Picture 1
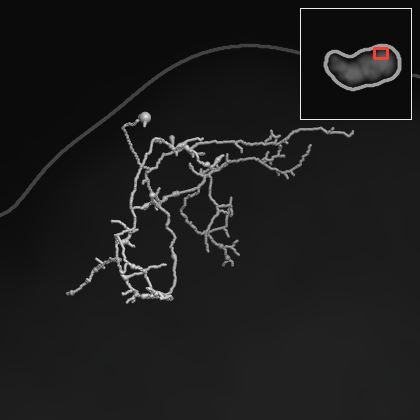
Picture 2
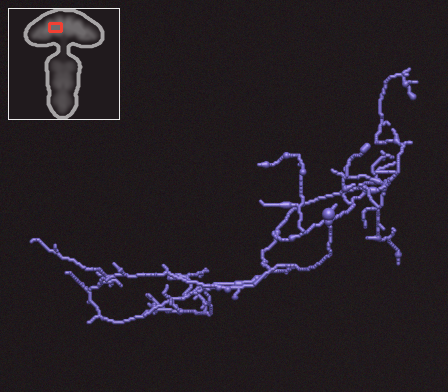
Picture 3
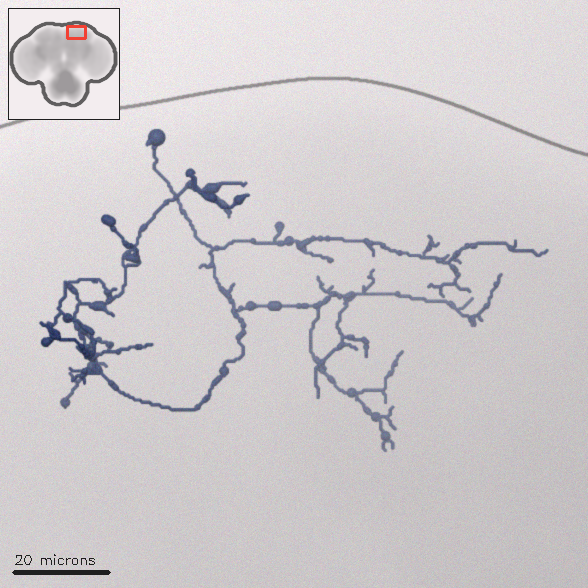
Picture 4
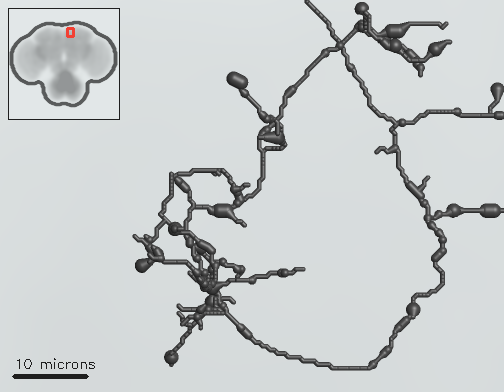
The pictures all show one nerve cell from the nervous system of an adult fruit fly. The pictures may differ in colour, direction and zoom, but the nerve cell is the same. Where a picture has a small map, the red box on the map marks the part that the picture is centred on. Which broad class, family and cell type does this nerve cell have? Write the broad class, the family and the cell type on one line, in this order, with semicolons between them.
central-brain intrinsic neuron; hemilineage SMPpd1; SLP398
